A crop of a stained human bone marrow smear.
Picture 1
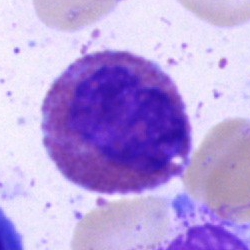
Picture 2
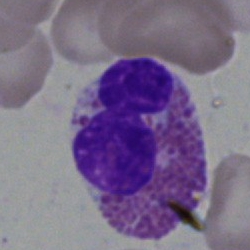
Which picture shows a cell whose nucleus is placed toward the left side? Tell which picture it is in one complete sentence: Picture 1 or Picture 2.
Most of the cytoplasm lies to the right of the nucleus in picture 2.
